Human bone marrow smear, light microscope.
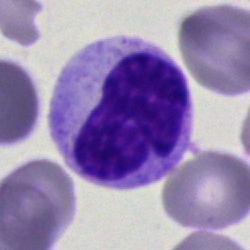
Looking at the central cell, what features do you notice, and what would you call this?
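The nucleus is placed toward the right side of the cell, so the widest band of cytoplasm is on the left. Its chromatin is dark purple and clumped, with small paler patches. The cytoplasm is pale lilac-grey, with fine purple granules scattered through it. The cell is a metamyelocyte.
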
